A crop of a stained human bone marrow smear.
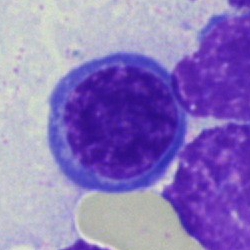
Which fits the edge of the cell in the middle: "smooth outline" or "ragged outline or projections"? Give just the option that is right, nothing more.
Smooth outline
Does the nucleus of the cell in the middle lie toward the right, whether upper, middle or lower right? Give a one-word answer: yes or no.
Yes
